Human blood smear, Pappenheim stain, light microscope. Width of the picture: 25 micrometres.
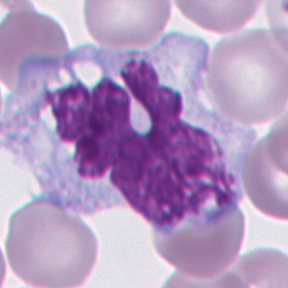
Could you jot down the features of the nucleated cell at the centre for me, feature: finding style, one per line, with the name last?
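Outline: irregular and angular, not round
Nucleus: deeply folded into several lobes
Nucleolus: none you can see
Cytoplasm: just a fine, faint stippling, no coarse coloured granules
Name: monocyte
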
